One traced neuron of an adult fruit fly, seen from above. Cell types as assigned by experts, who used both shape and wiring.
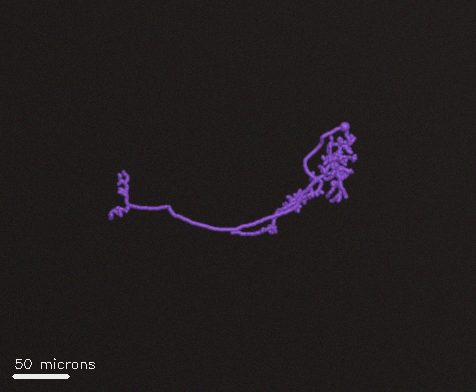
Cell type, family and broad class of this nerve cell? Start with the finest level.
CB2664; hemilineage ALl1_ventral; central-brain intrinsic neuron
